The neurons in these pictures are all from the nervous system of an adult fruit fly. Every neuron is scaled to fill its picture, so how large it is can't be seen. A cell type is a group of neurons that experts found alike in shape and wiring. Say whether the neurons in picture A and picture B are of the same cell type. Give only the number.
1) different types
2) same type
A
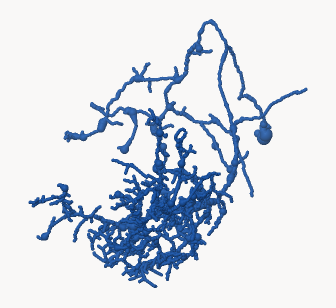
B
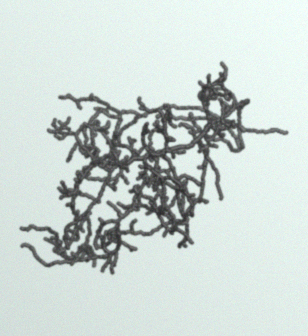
1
